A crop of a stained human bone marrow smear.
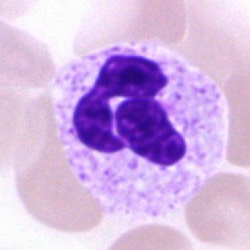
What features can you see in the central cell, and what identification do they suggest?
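The nucleus contains dense, dark purple chromatin throughout, and no nucleoli can be seen within it. A wide rim of pale lilac cytoplasm surrounds the nucleus. The cell outline is roughly round, with smooth edges. The cell is a segmented neutrophil.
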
